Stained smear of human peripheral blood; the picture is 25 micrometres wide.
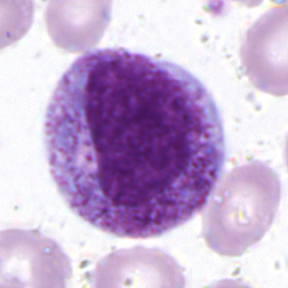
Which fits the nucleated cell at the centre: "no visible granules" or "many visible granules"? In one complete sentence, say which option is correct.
Within the cytoplasm of the cell there are many visible granules.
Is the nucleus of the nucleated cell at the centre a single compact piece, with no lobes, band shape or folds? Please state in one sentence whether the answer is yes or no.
Yes, this cell has an undivided, compact nucleus that is round, oval or kidney-shaped.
